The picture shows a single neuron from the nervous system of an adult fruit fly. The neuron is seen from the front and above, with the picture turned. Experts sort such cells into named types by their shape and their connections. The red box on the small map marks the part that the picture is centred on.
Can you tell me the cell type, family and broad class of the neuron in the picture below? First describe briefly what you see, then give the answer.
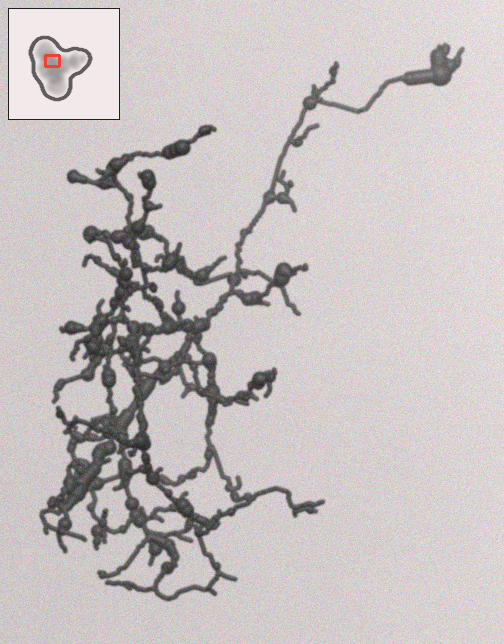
The cell body is at the upper right of the picture. Dozens of branch ends can be seen. It is of cell type IN20A.22A035. Its family is hemilineage 20A.22A. This is a nerve-cord intrinsic neuron.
